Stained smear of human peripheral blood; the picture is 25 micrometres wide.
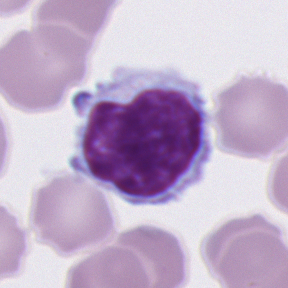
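A typical lymphocyte occupies the centre of this stained blood smear. Fine short projections fringe much of its surface. The nucleus is roughly round, with a shallow notch in its top edge, and shows no nucleoli. No granules are seen in the cytoplasm.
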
